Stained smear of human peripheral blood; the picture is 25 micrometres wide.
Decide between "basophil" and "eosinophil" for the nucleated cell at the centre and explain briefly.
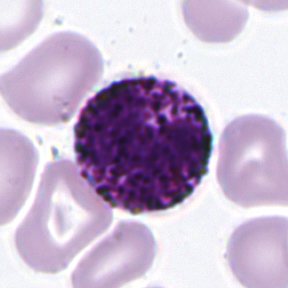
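Basophil. The deciding point is the nucleus: coarse granules, dark purple to black, lie over it, so its shape cannot be made out.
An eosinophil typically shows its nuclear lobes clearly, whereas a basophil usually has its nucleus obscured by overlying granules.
The cell is packed with these granules, which are uneven in size, unevenly spread, and crowd right up to the edge, studding the outline.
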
